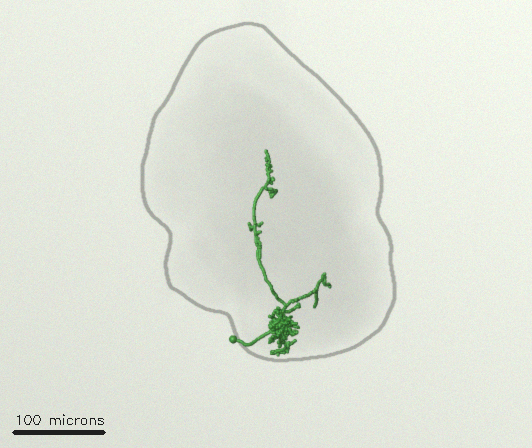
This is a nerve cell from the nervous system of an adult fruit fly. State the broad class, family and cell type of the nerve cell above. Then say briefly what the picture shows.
Its broad class is central-brain intrinsic neuron. The family is hemilineage CREa2_ventral. It is of cell type AOTU015. The cell body is at the bottom of the picture. By the scale bar it is about 250 microns tall in this view.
